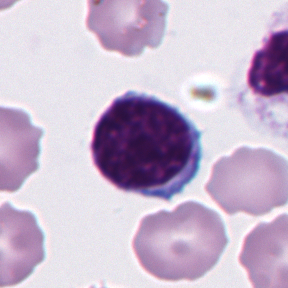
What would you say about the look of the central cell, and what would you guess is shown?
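Looking at the nucleus, I find no indentation, cleft or lobes, and no nucleoli either. Its chromatin is dense and coarsely clumped. Nor can I make out any granules in the cytoplasm. I'd name it a typical lymphocyte.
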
